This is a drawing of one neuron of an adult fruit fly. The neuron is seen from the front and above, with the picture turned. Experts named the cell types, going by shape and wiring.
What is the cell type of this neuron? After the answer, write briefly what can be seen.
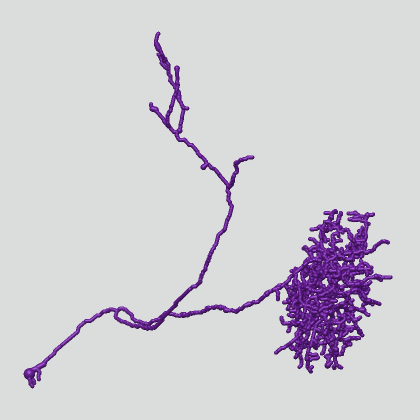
It is of cell type LC20b. It is a visual projection neuron. The cell body is at the lower left of the picture. The picture shows dozens of branch ends.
